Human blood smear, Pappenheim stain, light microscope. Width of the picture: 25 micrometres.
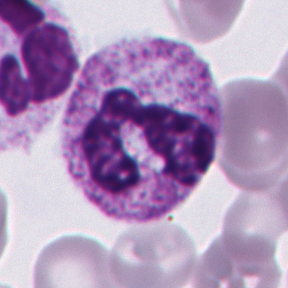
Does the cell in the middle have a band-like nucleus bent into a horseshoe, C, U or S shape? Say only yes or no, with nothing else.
Yes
